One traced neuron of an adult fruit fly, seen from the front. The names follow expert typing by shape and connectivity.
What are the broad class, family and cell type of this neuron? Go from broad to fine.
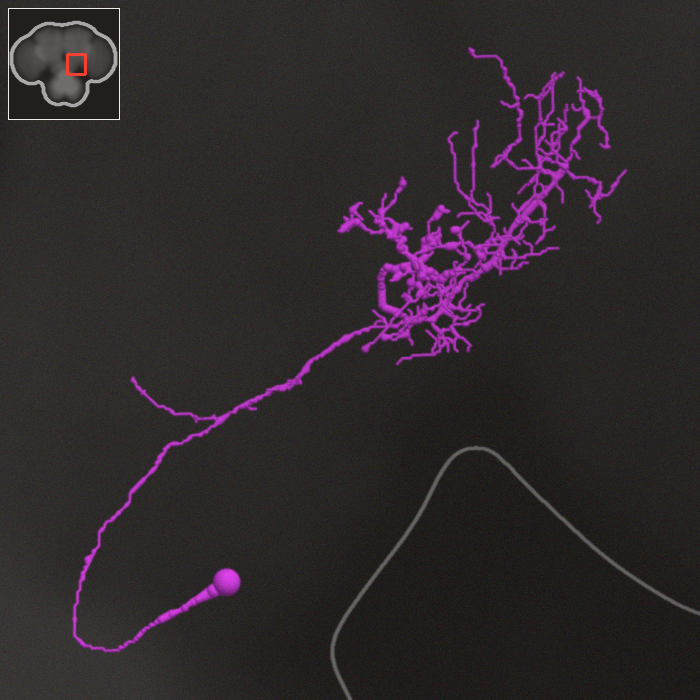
central-brain intrinsic neuron; hemilineage MD3; WED205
